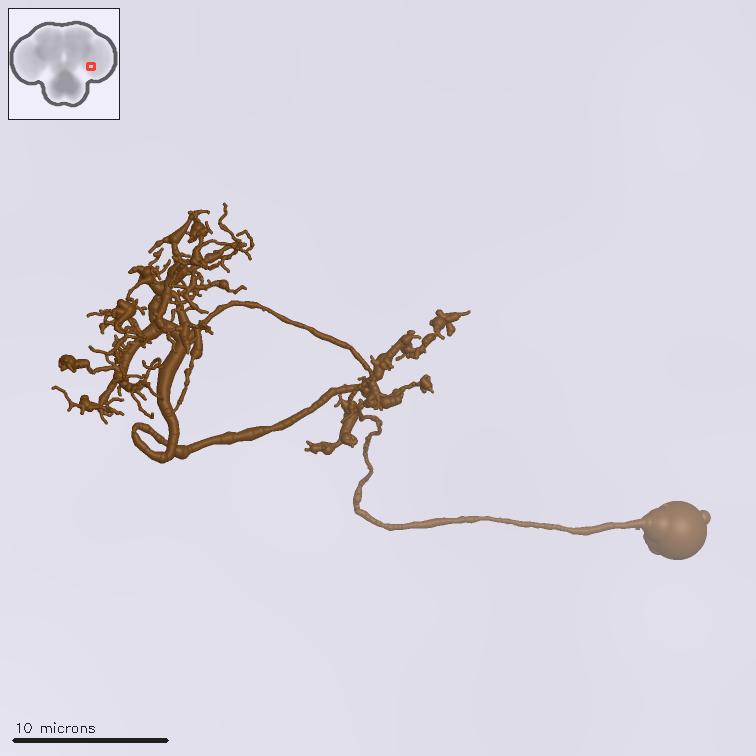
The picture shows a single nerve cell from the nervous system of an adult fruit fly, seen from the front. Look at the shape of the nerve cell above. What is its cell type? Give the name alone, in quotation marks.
"T5a"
